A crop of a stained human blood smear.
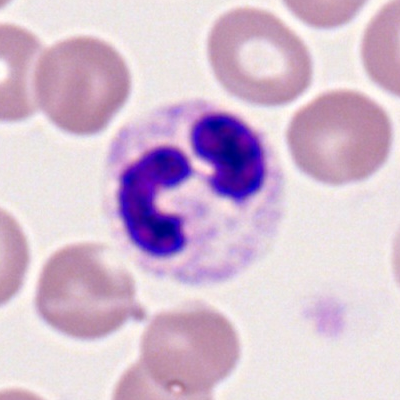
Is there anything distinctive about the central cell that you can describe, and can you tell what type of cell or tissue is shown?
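First, the outline of the central cell: round and smooth. Next, the nucleus, which is divided into two separate lobes. Within it, the chromatin is dark purple and densely clumped. Last, the cytoplasm, which holds fine, faint lilac granules. The central cell is a segmented neutrophil.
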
